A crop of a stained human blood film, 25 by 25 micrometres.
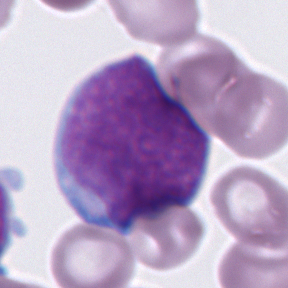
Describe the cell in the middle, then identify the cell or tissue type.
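The nucleus occupies most of the cell. The surrounding cytoplasm is pale blue, with no visible granules and no vacuoles. The cell is a myeloblast.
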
